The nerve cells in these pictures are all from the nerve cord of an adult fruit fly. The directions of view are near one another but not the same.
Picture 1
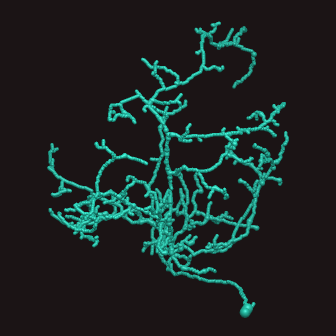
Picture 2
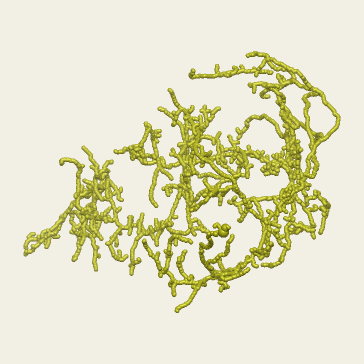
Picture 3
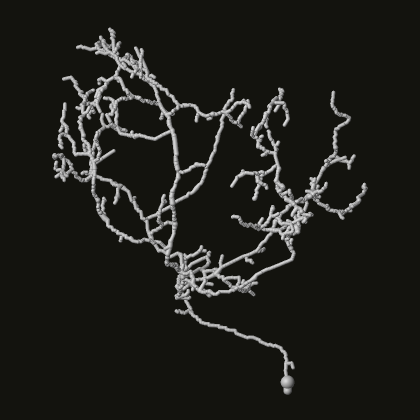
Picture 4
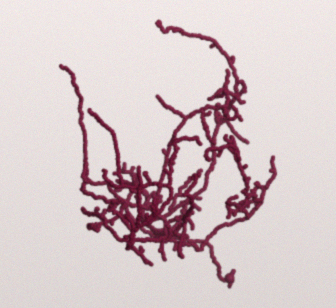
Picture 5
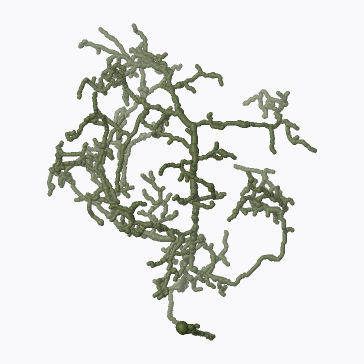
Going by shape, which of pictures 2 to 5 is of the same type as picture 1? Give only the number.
4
